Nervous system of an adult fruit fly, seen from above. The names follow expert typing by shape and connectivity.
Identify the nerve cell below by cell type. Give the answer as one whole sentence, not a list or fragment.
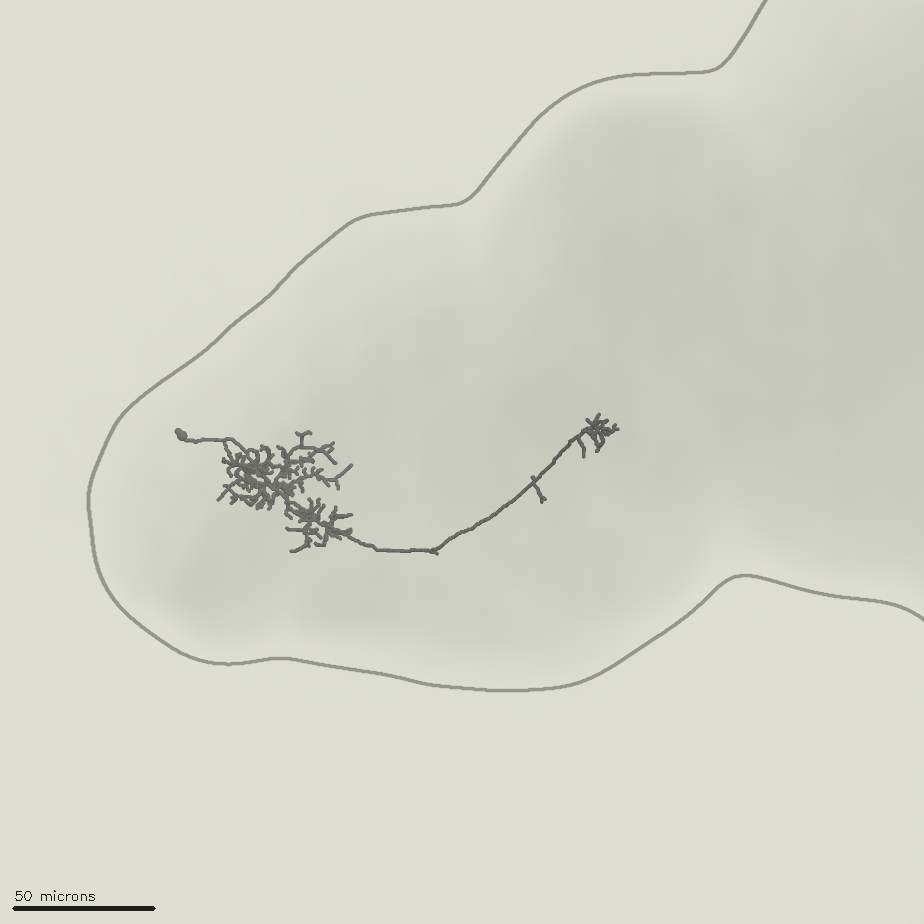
By type, the nerve cell is Tm16.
